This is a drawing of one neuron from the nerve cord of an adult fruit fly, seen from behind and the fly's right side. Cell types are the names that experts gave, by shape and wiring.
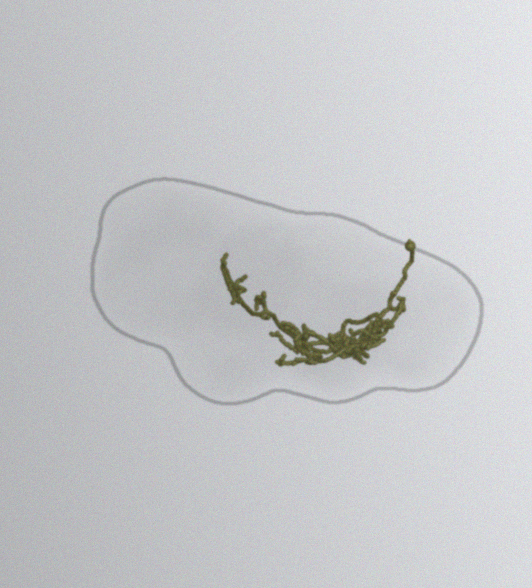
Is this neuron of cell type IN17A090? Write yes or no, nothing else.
yes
